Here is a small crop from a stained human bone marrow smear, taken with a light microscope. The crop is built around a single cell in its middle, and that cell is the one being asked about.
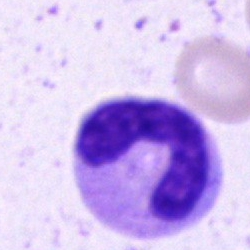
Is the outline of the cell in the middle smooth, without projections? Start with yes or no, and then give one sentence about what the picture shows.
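Yes. The cell outline is round and smooth.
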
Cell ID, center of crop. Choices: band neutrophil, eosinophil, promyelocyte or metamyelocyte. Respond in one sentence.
Centrally within this crop lies a band neutrophil.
